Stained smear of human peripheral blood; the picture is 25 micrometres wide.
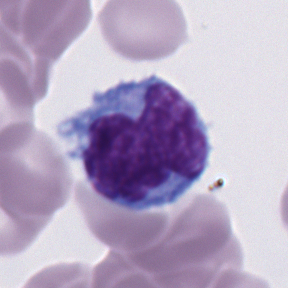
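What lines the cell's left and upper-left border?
Fine, ragged projections fringe it along there.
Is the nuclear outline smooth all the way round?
No, there is a notch in its upper edge, and the chromatin inside is dark purple and coarsely clumped.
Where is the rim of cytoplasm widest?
On the left side of the nucleus; the cell is about 13 micrometres across, and the nucleus fills about 70% of its area.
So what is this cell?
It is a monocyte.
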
